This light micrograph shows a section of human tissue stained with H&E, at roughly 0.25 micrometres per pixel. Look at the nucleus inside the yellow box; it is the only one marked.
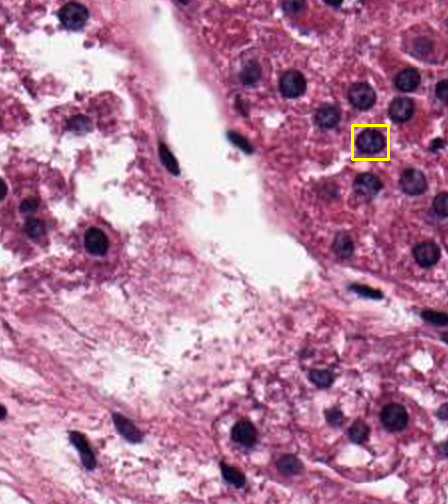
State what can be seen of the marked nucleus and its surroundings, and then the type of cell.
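The nucleus is round with a smooth outline and is about the same size as the nuclei of the neighbouring cells. The nucleus stains dark purple, with slightly mottled rather than perfectly uniform chromatin. The cell lies within a crowded sheet of similar cells whose round dark nuclei are fairly evenly spaced, with a narrow pale cleft running just below it. Type of cell: adrenal cortical cell.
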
